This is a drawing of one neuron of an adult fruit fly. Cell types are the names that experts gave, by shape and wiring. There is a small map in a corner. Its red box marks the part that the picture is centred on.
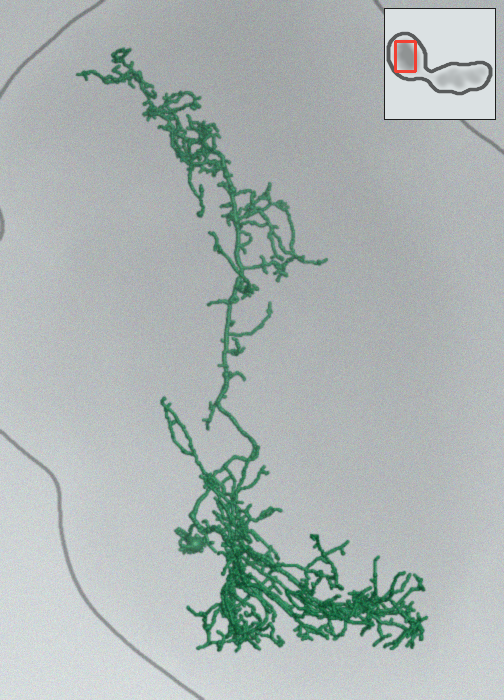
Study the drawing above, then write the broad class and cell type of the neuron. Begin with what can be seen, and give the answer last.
More than a hundred branch ends can be seen. As drawn here it is taller than it is wide. It is a central-brain intrinsic neuron. The cell type is GNG700m.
